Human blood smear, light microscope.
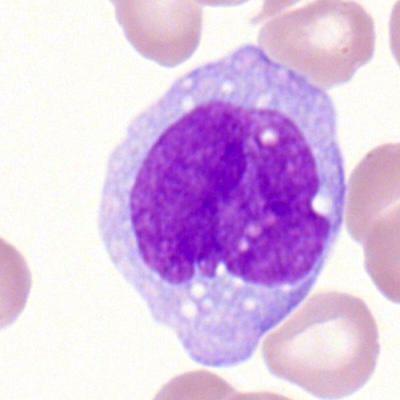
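Monocyte, stained human blood smear: notice how the nucleus is folded, with a deep cleft running down from its upper edge. Look closely and you will see the chromatin is fine and lacy, not gathered into coarse dark clumps. The monocyte's cytoplasm is abundant and pale grey-blue. Several small clear round vacuoles sit in that cytoplasm.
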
